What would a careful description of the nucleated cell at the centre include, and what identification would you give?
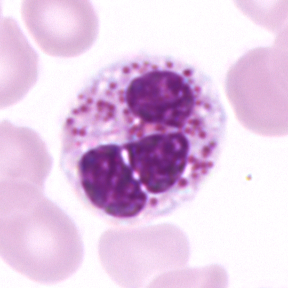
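Roughly round in outline, the cell holds a nucleus divided into three separate lobes. One lobe lies at the top, with the other two side by side beneath it. Between the granules, the cytoplasm is very pale, almost colourless. The cell is an eosinophil.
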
